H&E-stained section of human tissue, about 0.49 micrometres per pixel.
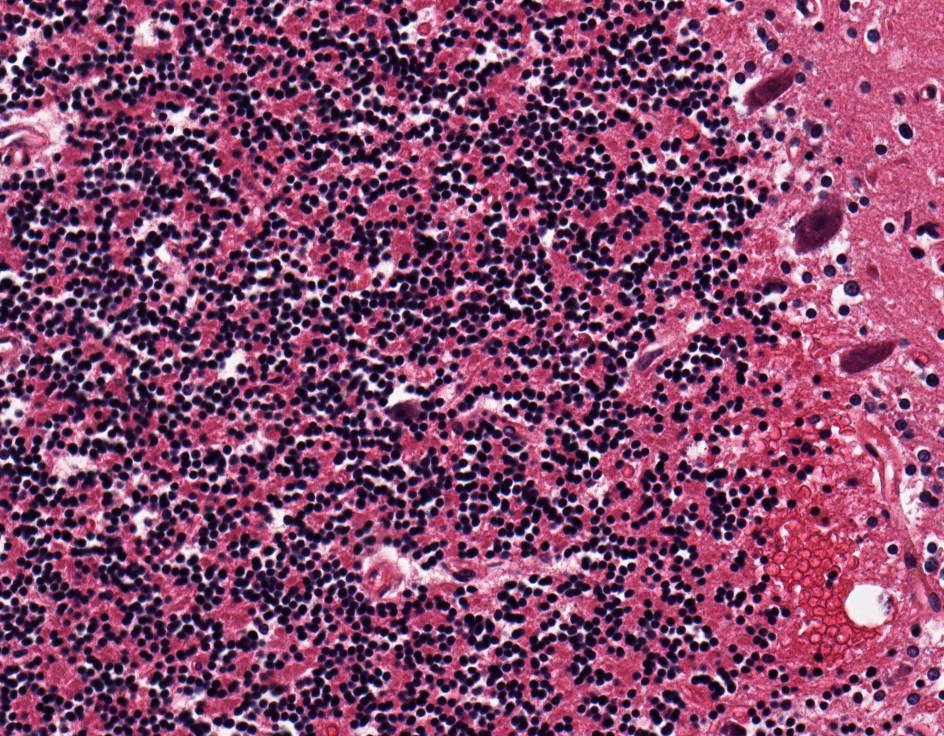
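Cerebellum, human, haematoxylin and eosin. Left edge to right third: densely packed small round dark nuclei, almost no visible cytoplasm. Upper right corner: pale pink fibrillary zone, sparse nuclei. Lower right: rounded cluster of tightly packed red blood cells.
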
